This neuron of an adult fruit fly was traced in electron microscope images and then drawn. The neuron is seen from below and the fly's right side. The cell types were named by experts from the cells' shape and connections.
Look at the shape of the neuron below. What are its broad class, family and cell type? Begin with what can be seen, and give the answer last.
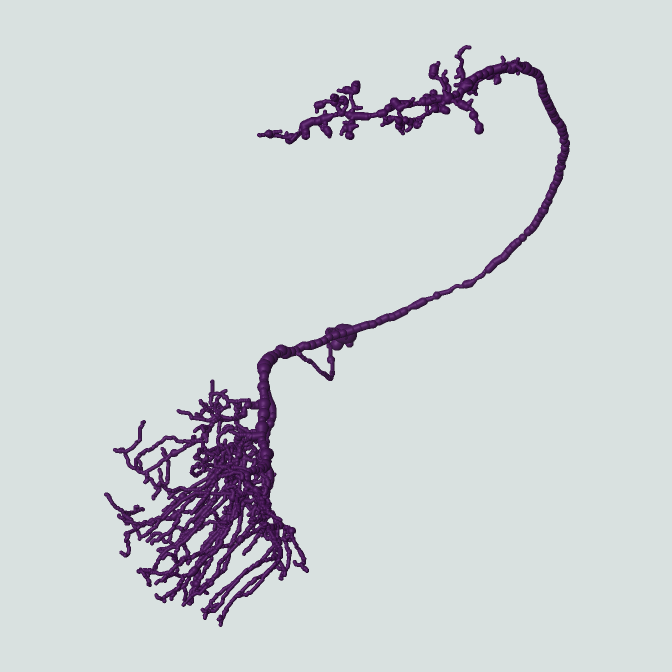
Dozens of branch ends can be seen. As drawn here it is taller than it is wide. It is a visual projection neuron. The family is hemilineage VPNl&d1_medial. Its cell type is LT51.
